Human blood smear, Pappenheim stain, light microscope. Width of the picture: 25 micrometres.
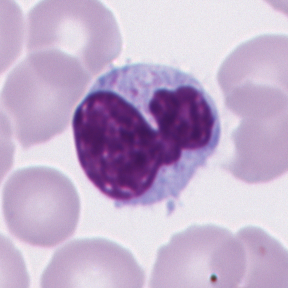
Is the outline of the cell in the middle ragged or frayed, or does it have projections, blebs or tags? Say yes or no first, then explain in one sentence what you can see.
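Yes. The lower edge of the cell shows small ragged projections.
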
